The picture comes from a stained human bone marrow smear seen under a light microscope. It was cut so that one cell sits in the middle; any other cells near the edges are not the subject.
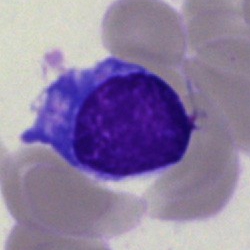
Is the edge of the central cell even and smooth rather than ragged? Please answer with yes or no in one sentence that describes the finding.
No, this cell has a rough edge, ragged or bearing projections, blebs or tags.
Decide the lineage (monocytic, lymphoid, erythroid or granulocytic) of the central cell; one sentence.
Of the possible lineages, the central cell belongs to the lymphoid lineage.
